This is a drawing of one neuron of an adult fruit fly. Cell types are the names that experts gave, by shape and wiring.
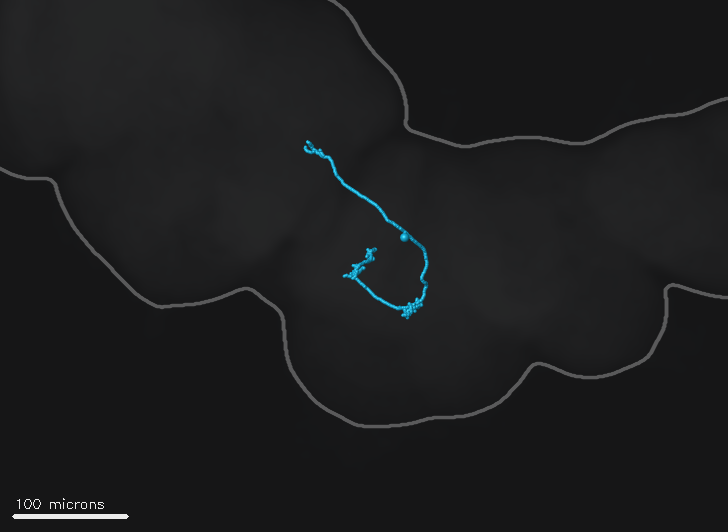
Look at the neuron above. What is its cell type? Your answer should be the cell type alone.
LLPC2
